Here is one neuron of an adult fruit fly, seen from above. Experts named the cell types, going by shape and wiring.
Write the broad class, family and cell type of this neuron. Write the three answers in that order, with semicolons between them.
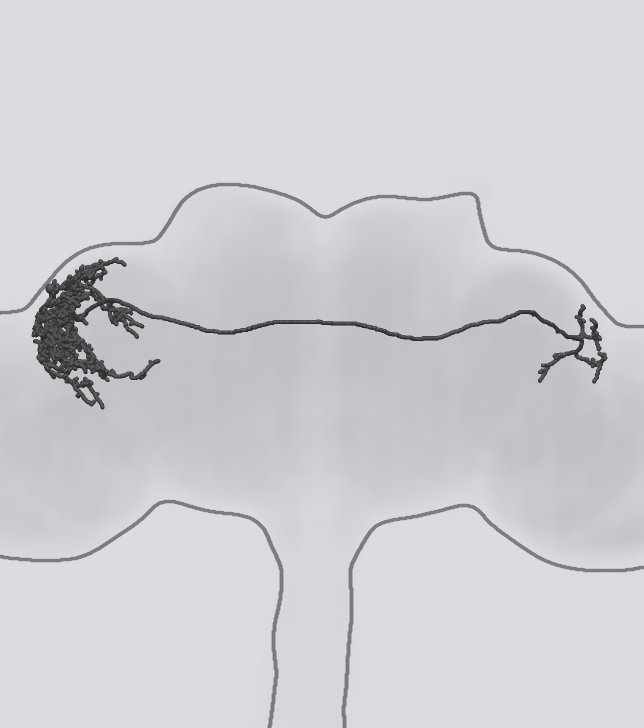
central-brain intrinsic neuron; hemilineage VLPl&p2_lateral; CB3667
